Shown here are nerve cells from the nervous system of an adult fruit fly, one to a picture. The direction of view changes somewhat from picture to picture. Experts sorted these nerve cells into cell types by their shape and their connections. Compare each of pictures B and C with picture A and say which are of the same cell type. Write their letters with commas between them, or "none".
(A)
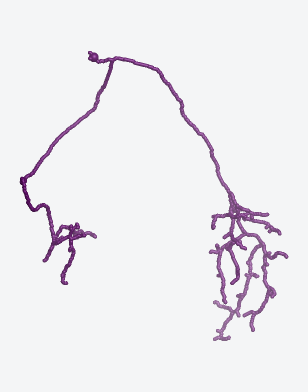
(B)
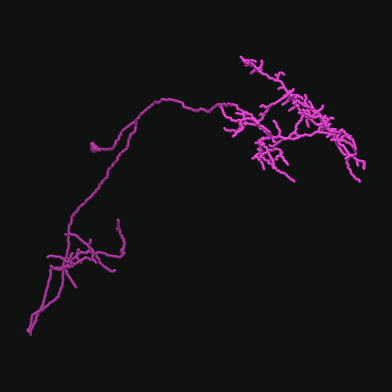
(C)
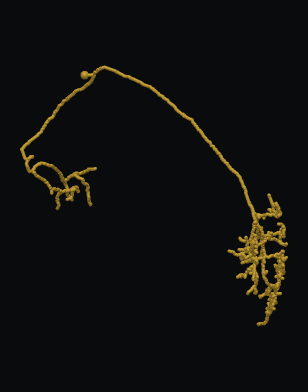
B, C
